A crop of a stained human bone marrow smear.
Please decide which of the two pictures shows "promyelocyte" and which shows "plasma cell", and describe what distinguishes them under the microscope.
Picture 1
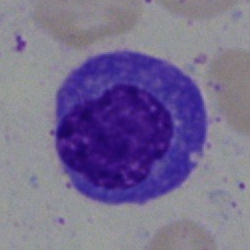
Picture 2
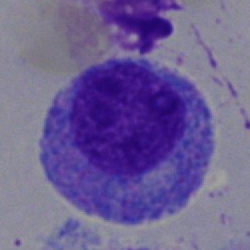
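The plasma cell is pictured first and the promyelocyte second. The plasma cell has a smooth, roughly round outline and plentiful deep blue cytoplasm, with a paler area beside the nucleus on its right. No distinct granules are seen in its cytoplasm.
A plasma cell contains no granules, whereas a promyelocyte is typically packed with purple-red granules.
The promyelocyte has a round outline and bluish-purple cytoplasm. Its chromatin forms a fine, net-like pattern.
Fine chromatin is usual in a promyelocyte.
Pale red cells lie near the edges of the plasma cell picture, none touching the cell, and an irregular dark purple mass lies just above the promyelocyte.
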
